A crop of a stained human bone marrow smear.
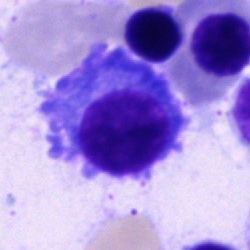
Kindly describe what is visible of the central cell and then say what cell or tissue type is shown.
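Look at the left side: the edge is irregular there, with small knobby blebs. The nucleus sits toward the lower right, so more of the medium blue cytoplasm lies on the upper-left side. Its chromatin stains dark purple and looks dense. That's a plasma cell.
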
